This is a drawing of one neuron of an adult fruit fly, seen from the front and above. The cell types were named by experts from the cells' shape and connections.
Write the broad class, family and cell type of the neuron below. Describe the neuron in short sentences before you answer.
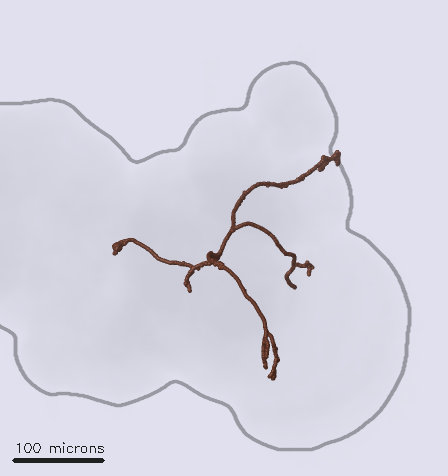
From top to bottom in the picture it spans about 250 microns. As drawn here it is about as wide as it is tall. Its broad class is nerve-cord intrinsic neuron. The family is hemilineage 18B. Its cell type is GFC1.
